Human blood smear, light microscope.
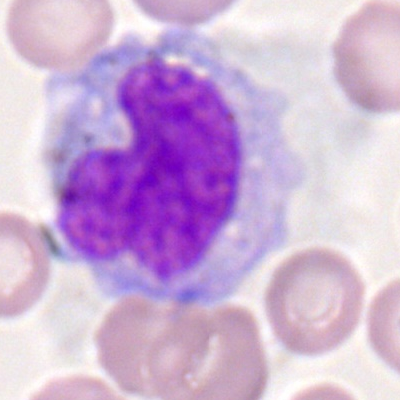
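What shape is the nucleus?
Folded into a kidney shape, with its notch on the upper left.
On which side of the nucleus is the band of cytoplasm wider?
The right side; it is narrower on the left.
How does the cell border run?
Slightly wavy, with small bumps along its right edge.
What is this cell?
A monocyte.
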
